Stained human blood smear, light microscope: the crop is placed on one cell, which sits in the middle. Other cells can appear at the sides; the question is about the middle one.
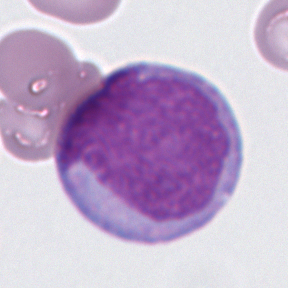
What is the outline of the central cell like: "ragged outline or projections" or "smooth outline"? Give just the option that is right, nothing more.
Smooth outline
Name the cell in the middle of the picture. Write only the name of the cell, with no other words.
atypical promyelocyte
